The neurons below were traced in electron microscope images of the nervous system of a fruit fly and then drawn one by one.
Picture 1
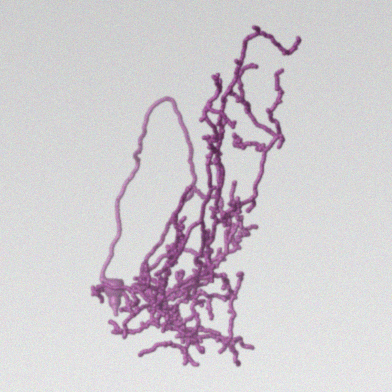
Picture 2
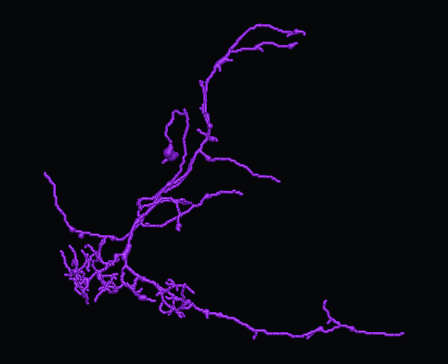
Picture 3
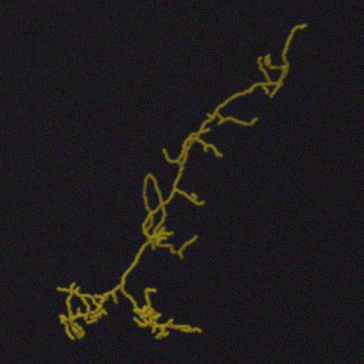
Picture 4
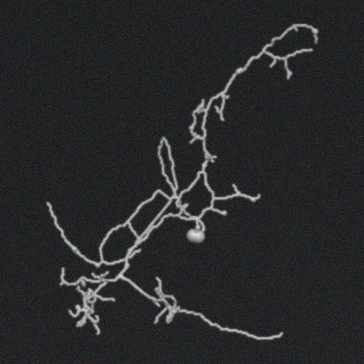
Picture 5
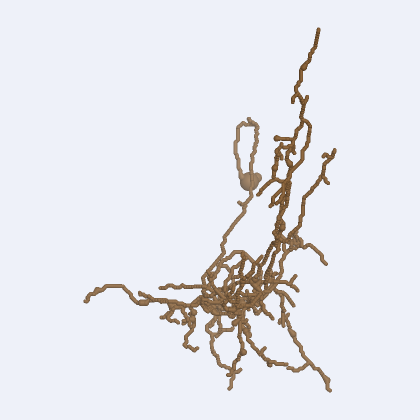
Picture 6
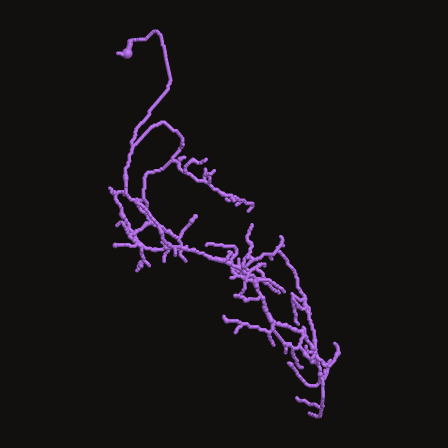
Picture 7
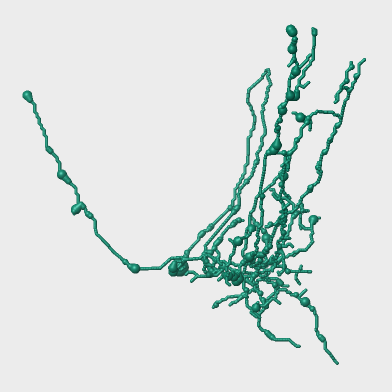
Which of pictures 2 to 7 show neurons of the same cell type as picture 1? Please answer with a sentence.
Picture 5 and picture 7 are of the same cell type.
